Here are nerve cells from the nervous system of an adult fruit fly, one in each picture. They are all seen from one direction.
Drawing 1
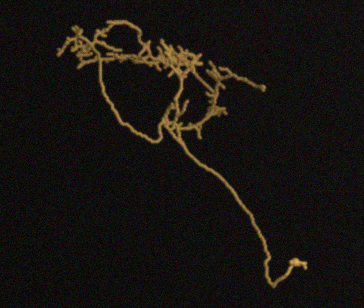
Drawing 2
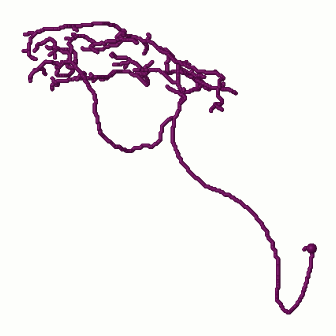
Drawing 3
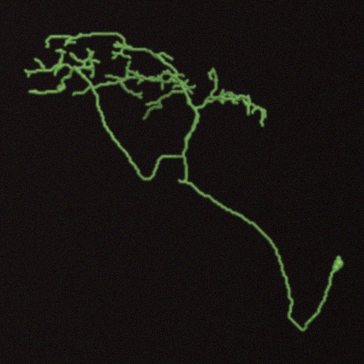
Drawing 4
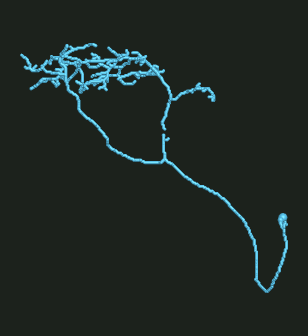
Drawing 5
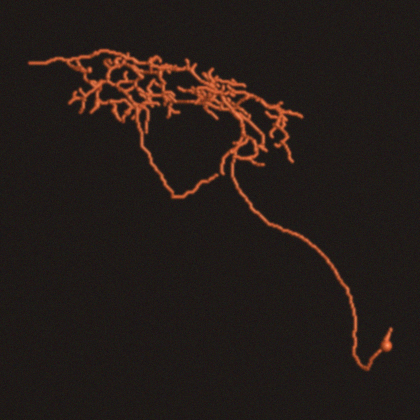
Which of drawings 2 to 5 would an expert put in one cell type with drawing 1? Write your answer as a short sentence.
Drawing 2, drawing 3 and drawing 5 are of the same cell type.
